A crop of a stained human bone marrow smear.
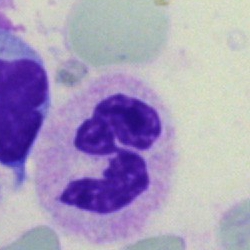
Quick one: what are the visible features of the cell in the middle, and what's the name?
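Look at the nucleus: it bends into an S-like shape, its lobes linked by narrower parts. Its chromatin is dark purple and coarsely clumped. Around it lies plenty of pale pinkish-lilac cytoplasm, filled with fine, evenly spread pinkish granules. This is a segmented neutrophil.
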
